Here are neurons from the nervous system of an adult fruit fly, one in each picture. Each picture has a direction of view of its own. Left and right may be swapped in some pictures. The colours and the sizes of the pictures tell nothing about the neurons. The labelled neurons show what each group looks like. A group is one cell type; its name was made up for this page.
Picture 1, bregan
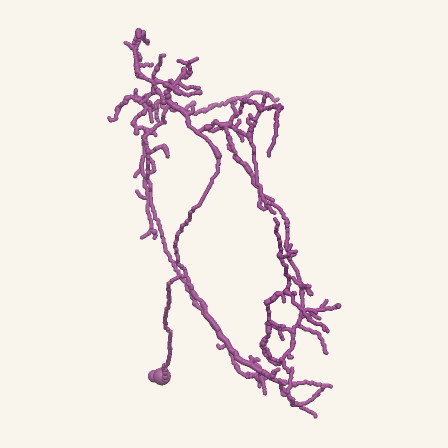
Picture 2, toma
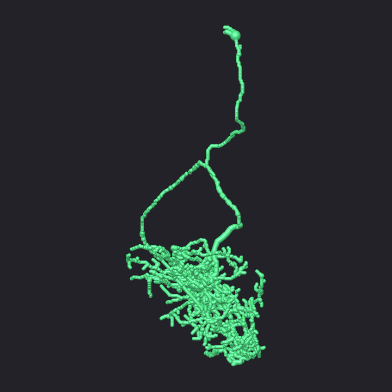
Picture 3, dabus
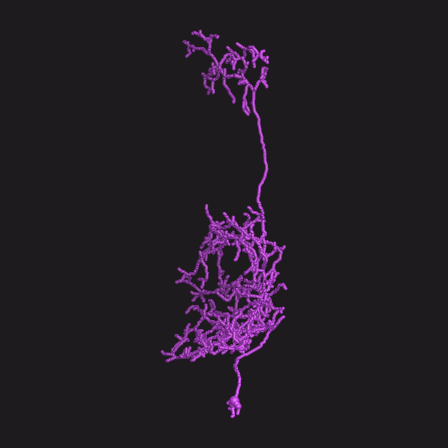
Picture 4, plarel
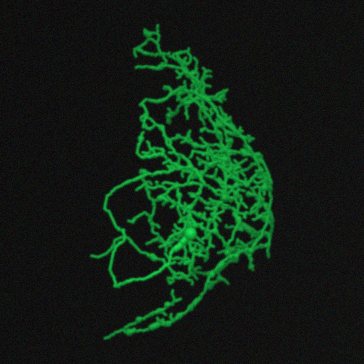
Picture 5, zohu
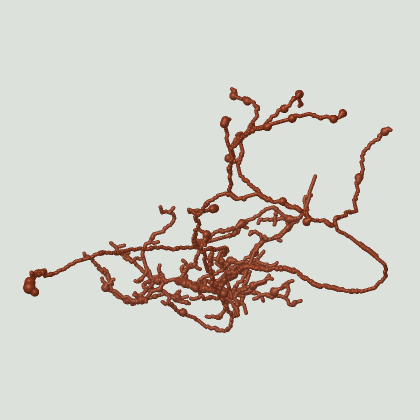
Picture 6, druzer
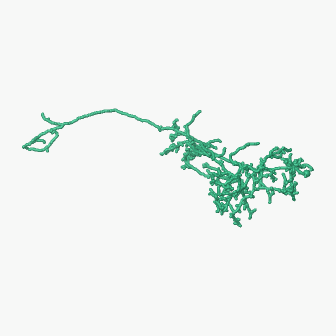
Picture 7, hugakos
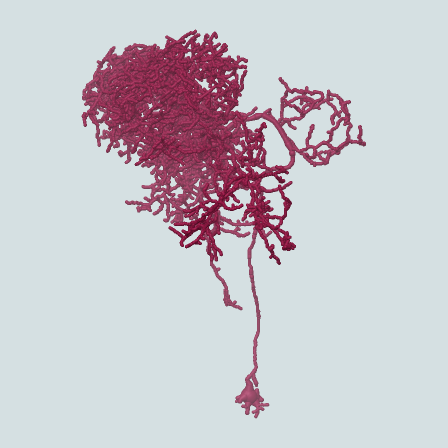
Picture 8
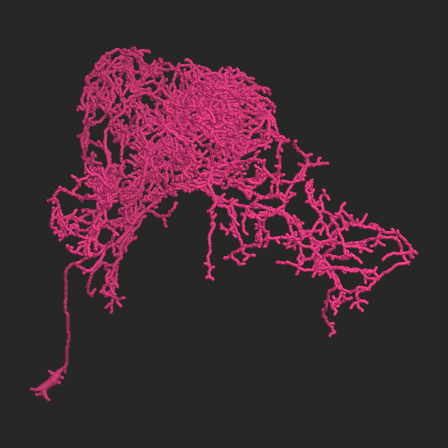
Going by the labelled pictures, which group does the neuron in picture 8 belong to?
hugakos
